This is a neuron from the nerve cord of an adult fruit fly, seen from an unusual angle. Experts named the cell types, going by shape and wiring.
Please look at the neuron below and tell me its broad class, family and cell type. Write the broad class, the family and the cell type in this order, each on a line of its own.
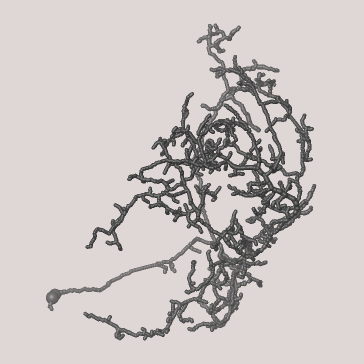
nerve-cord intrinsic neuron
hemilineage 04B
IN04B031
